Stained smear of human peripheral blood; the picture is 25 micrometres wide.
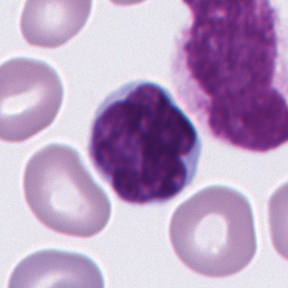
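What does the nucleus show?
It measures about 10 by 9 micrometres, and its chromatin is dark purple and coarsely clumped.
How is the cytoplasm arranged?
It is pale blue and forms only a thin rim around the nucleus.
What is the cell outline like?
Smooth, without surface projections.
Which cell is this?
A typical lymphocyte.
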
